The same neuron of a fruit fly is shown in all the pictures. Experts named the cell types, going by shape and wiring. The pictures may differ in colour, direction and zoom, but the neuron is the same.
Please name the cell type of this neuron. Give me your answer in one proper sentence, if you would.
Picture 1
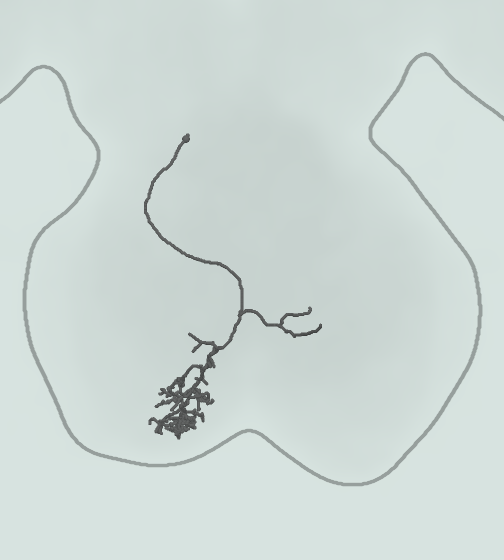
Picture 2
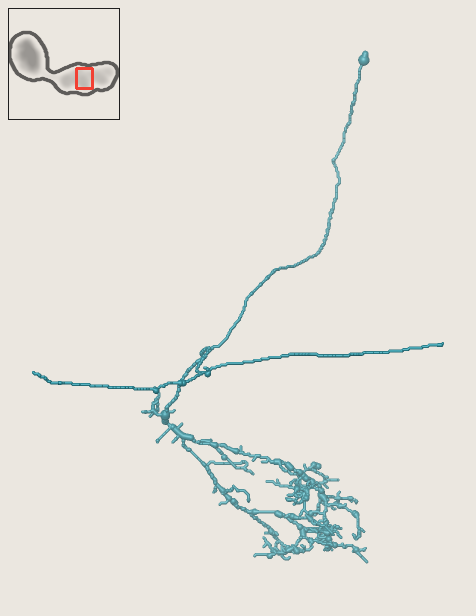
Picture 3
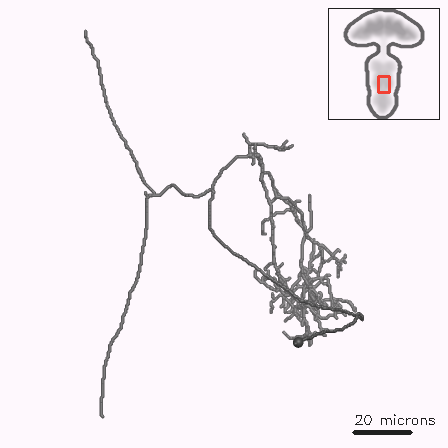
A cell of type IN23B074 is what this neuron is.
